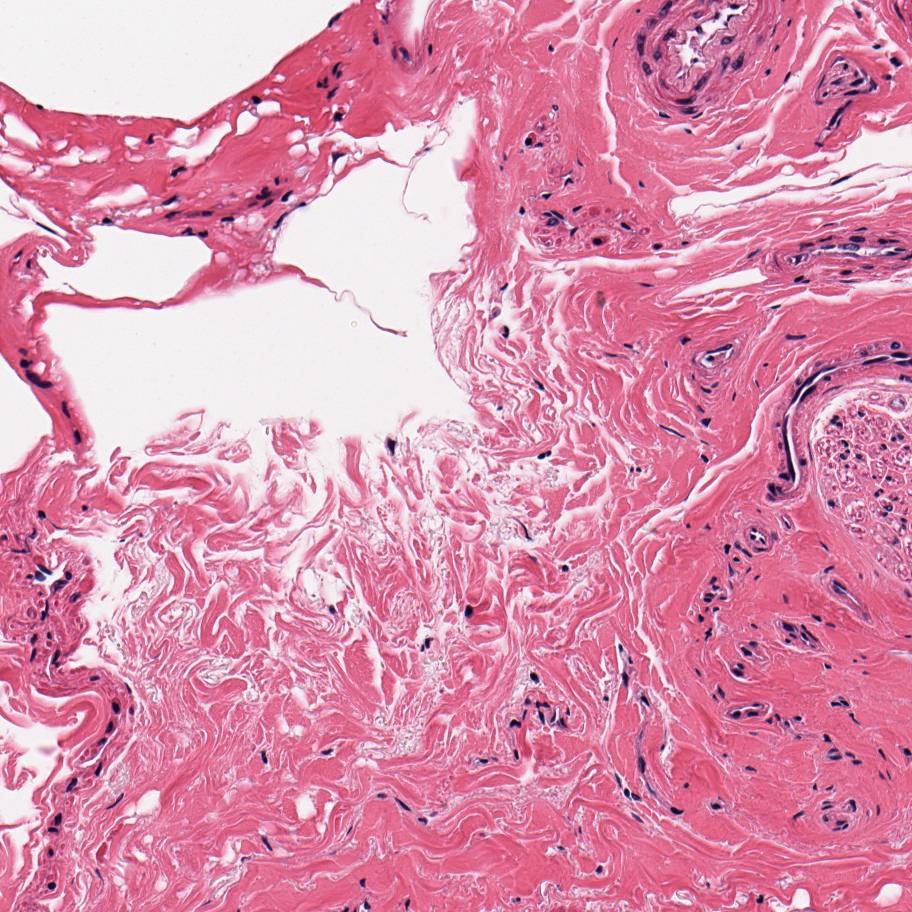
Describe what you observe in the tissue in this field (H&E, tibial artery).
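Pink-staining collagen bundles form almost the entire field, with no epithelium. The bundles are wavy and run in many directions. Sparse, small, dark, spindle-shaped nuclei lie scattered between them. In the lower left-centre the collagen is looser and frayed, with pale wispy material between fibres.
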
